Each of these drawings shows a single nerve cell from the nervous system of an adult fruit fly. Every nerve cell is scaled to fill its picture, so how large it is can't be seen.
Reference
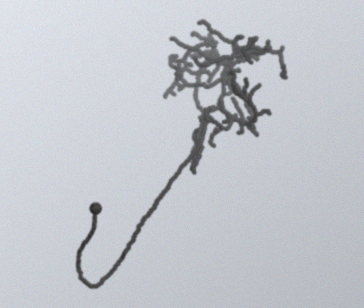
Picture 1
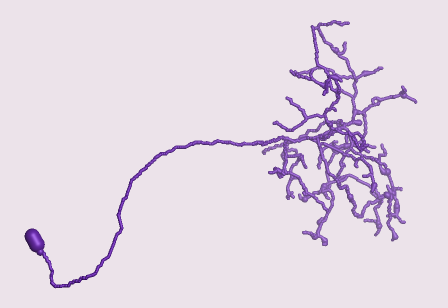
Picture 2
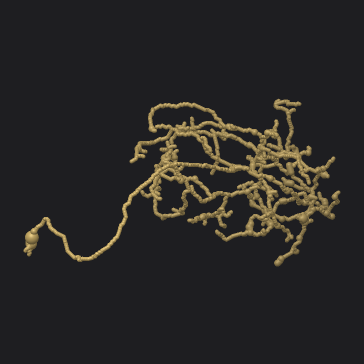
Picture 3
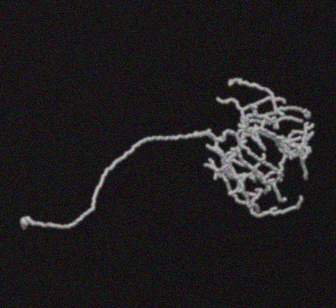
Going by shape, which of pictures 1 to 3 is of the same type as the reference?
1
